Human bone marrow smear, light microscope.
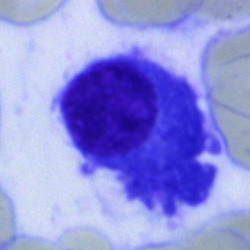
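Plasma cell, centre of a stained human bone marrow smear under the light microscope. The cell outline is uneven rather than smooth. The cytoplasm is deep blue, with no distinct granules. Small knob-like blebs bulge from the cytoplasm along the lower right edge.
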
